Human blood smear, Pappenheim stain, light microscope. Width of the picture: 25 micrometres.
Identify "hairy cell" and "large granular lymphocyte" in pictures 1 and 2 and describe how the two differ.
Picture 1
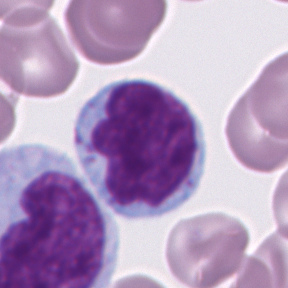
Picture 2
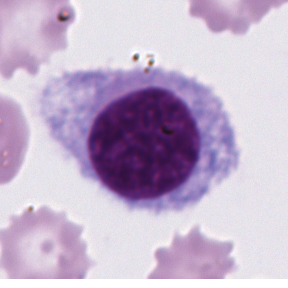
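Picture 1 shows a large granular lymphocyte, and picture 2 shows a hairy cell. One difference lies in the granules: in picture 1 a few small purple granules sit in the cytoplasm at the left edge, while the cytoplasm in picture 2 has no pink or purple granules.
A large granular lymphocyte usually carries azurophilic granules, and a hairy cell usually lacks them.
In picture 1 the nucleus, about 11 by 9 micrometres, fills most of the cell, leaving a narrow rim of pale blue cytoplasm, and its chromatin is dense and clumped into darker patches. In picture 2 the round nucleus, about 10 micrometres across, fills about 50% of the cell's area, and no distinct nucleolus can be seen. That cell, about 17 by 13 micrometres, is an irregular oval with a frayed, indistinct edge.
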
